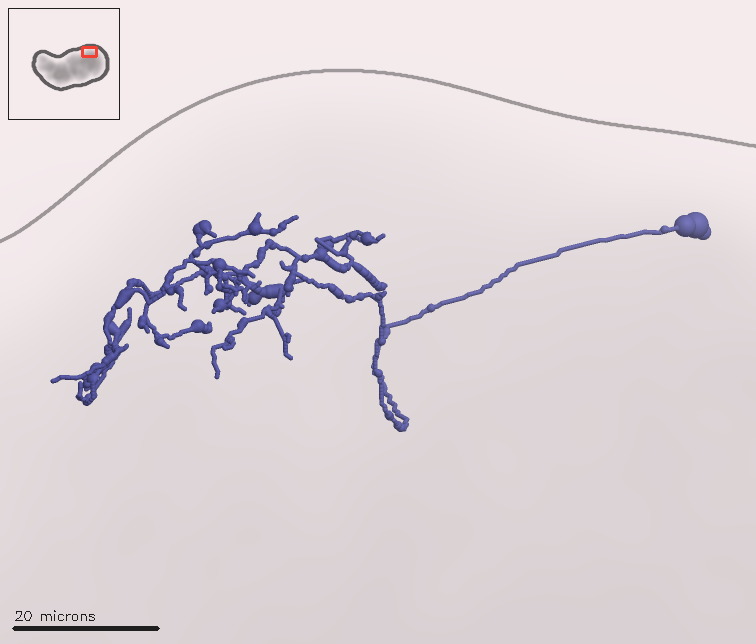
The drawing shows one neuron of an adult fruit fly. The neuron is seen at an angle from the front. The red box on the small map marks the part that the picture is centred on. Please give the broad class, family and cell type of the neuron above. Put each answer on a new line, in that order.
central-brain intrinsic neuron
hemilineage SLPpl1
SLP268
